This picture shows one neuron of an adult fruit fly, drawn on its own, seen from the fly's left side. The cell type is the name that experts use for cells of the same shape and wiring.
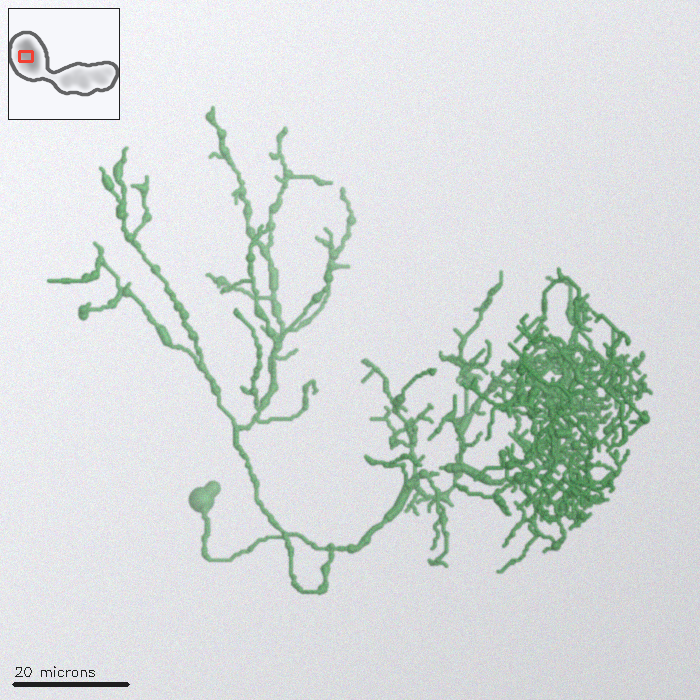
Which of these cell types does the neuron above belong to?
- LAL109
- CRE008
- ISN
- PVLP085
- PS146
PVLP085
